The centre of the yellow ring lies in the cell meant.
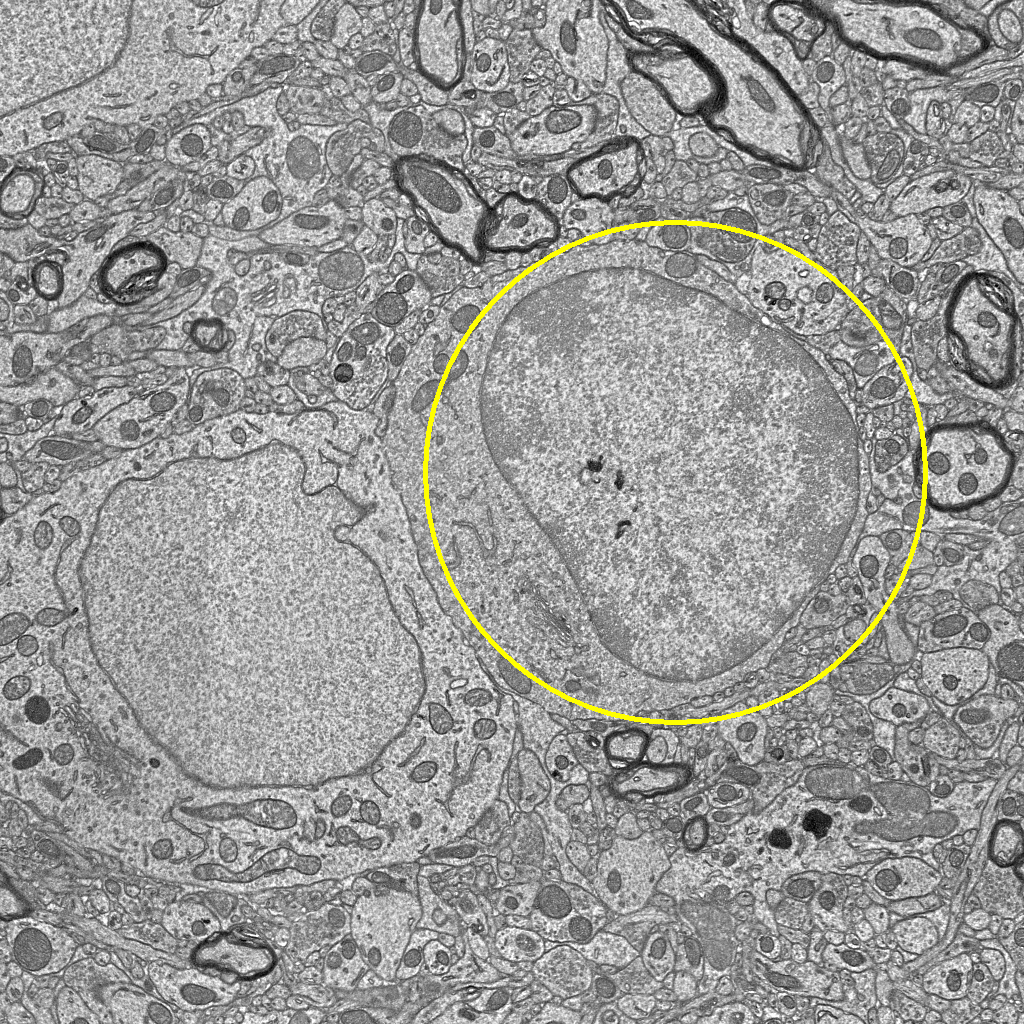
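Oligodendrocyte. Nucleus large, oval, with a shallow inward bend along the lower-left side. Nuclear envelope smooth, no deep folds or clefts. No distinct round nucleolus in this section of the nucleus. Cytoplasm widest at lower left, where a stack of parallel membranes lies beside the nucleus.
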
